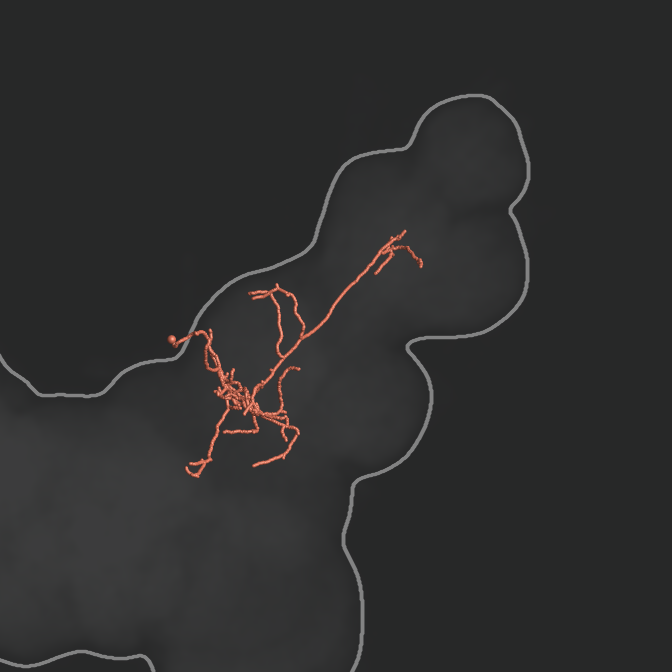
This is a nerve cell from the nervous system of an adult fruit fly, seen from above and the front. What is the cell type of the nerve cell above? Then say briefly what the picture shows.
It is of cell type IN17A096. Its broad class is nerve-cord intrinsic neuron. Its cell body lies on the left of the picture. As drawn here it is about as wide as it is tall.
